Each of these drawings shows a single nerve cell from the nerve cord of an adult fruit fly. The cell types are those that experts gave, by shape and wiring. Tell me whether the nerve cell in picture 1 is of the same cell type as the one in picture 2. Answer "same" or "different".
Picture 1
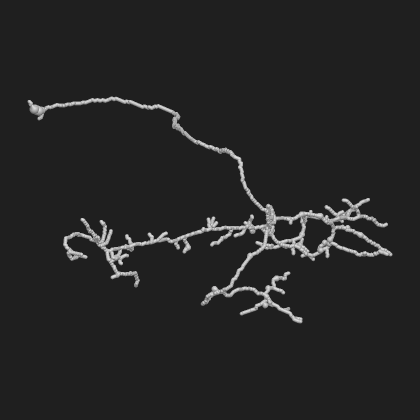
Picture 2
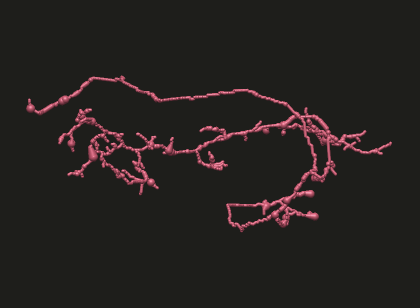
same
